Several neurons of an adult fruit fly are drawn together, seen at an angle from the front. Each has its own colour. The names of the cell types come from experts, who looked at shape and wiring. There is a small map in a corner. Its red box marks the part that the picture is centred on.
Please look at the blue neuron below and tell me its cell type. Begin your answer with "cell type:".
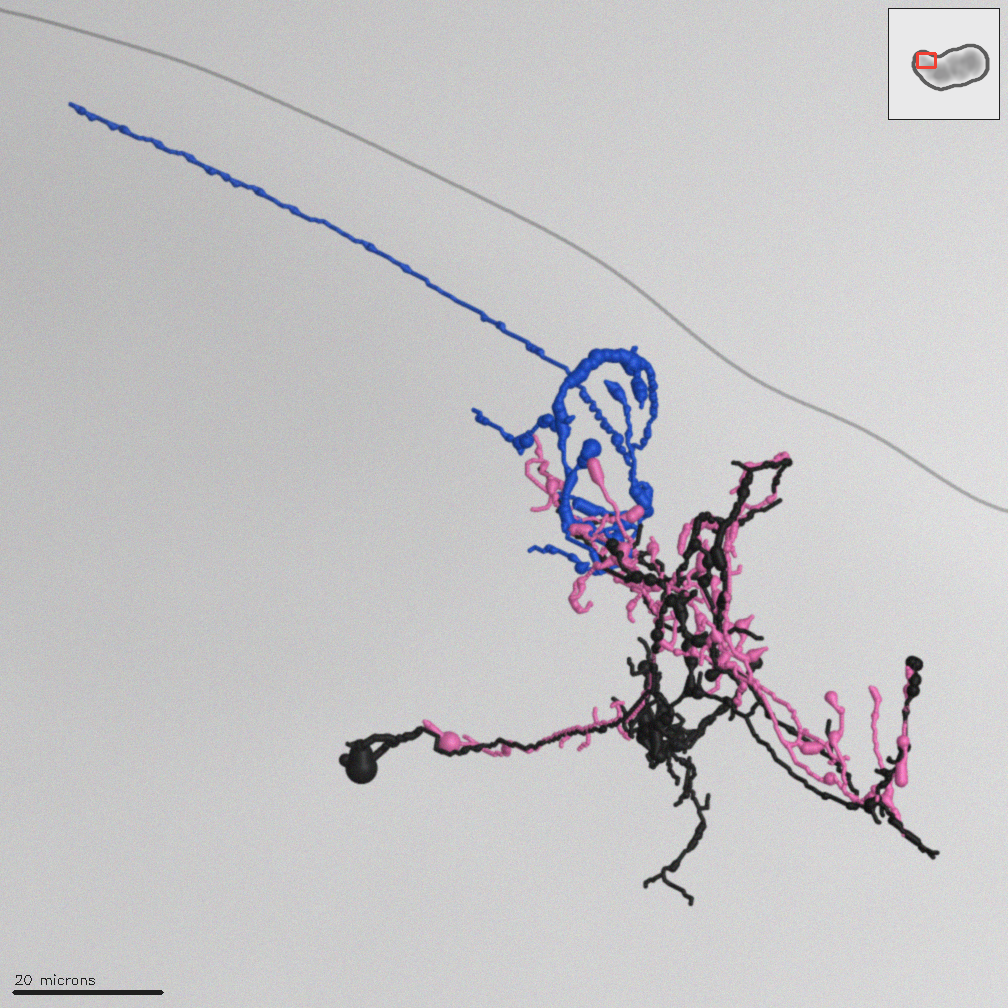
cell type: SNxx15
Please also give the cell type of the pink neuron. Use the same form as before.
cell type: IN02A064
